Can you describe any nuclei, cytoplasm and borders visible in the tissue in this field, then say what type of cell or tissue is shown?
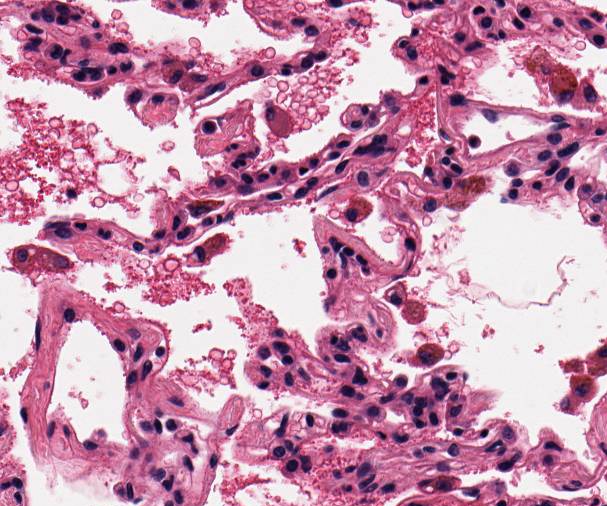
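The field is divided by a network of thin, branching pink septa into large, mostly empty spaces. Many free red blood cells lie in the spaces, most densely at the upper left. No glands, smooth muscle bundles or fat cells are present. The tissue is lung.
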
